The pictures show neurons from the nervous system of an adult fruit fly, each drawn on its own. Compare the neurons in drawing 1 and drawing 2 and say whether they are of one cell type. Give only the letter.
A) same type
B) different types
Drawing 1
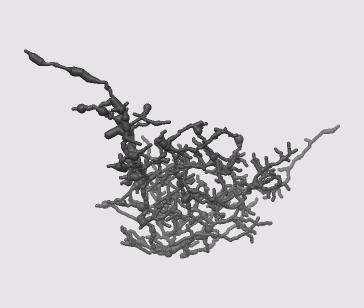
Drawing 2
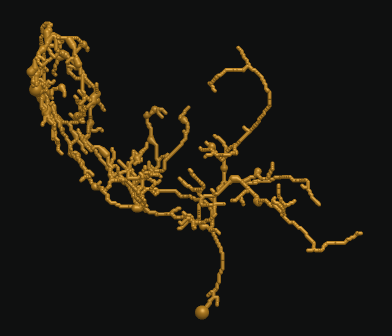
A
